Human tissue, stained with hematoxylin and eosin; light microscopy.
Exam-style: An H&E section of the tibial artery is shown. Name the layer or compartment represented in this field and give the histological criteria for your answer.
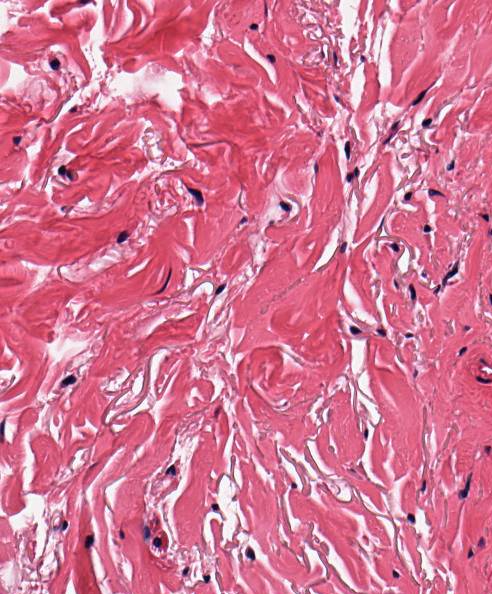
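Shown here is the tunica adventitia. Thick collagen bundles, stained a strong deep pink, fill the whole field and run in many interwoven directions. Narrow white clefts separate the bundles throughout, and sparse cells, seen as scattered nuclei, lie between them.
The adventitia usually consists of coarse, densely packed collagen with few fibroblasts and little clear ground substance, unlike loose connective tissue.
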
